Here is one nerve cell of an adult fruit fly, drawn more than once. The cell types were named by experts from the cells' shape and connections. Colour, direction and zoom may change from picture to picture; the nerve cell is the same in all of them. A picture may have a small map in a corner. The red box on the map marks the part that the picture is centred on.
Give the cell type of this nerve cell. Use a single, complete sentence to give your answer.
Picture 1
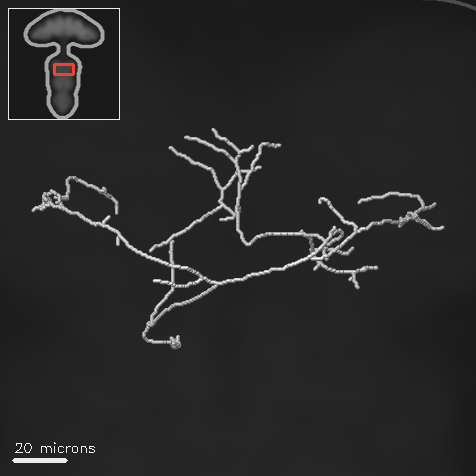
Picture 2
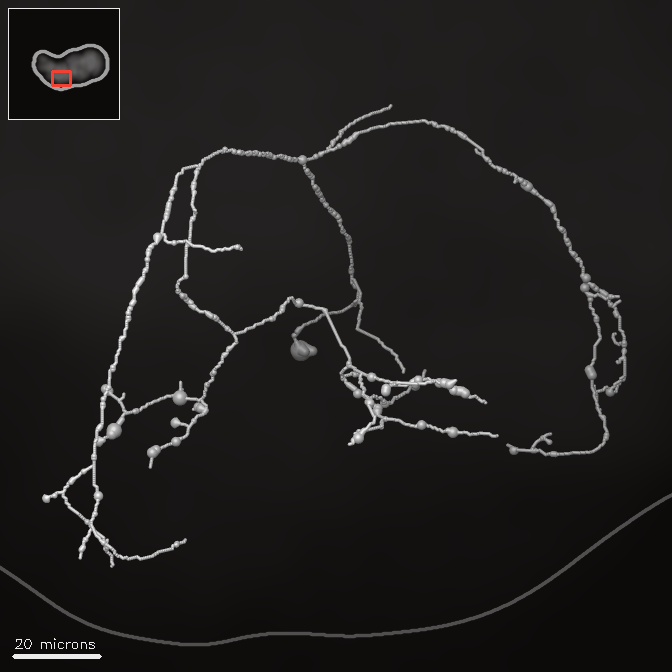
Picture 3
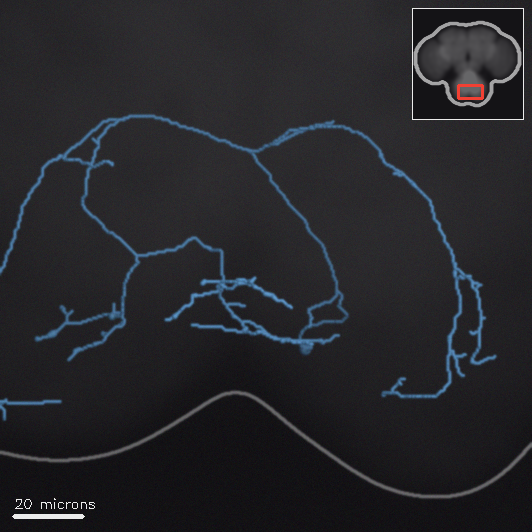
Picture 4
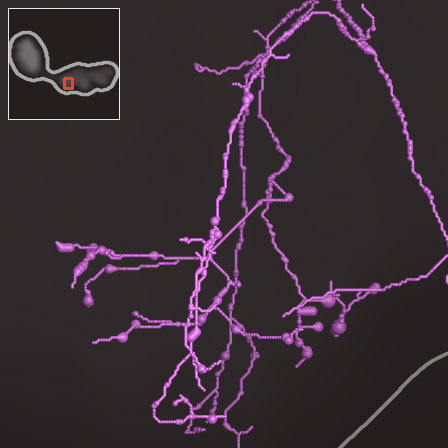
The cell type that fits this nerve cell is IN12B081.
